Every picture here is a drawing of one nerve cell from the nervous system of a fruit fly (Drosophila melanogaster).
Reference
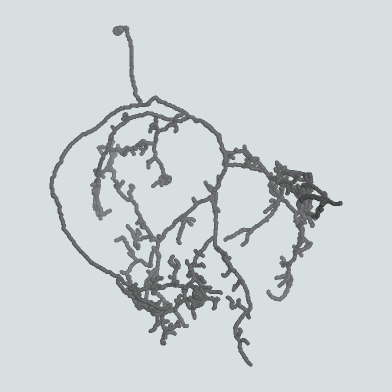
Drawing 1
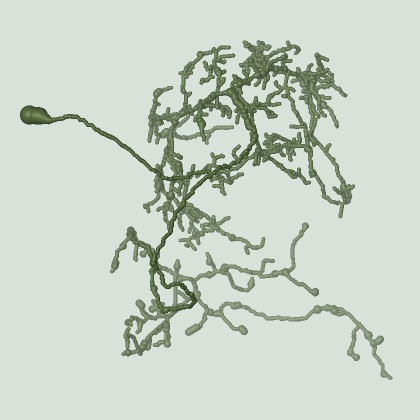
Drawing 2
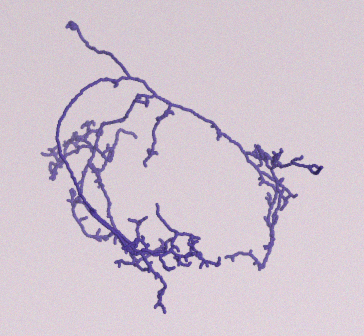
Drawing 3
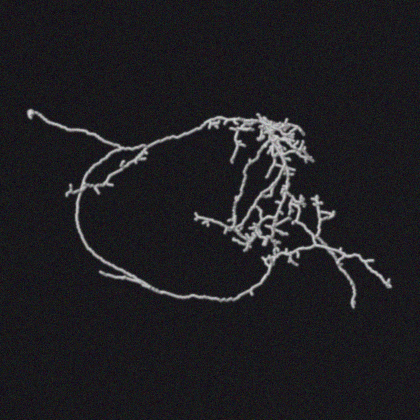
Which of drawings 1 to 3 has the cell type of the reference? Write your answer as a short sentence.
The nerve cell in drawing 2 is of the same cell type.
